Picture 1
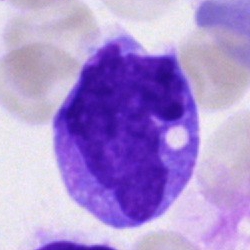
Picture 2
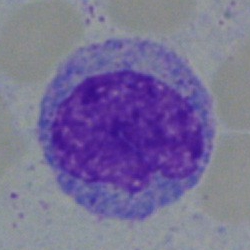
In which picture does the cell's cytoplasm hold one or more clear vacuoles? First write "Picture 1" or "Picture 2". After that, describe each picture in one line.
Picture 1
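Picture 1: A single round clear vacuole sits on the right side of the cell, beside the nucleus.
Picture 2: No vacuoles are seen in the cytoplasm.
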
